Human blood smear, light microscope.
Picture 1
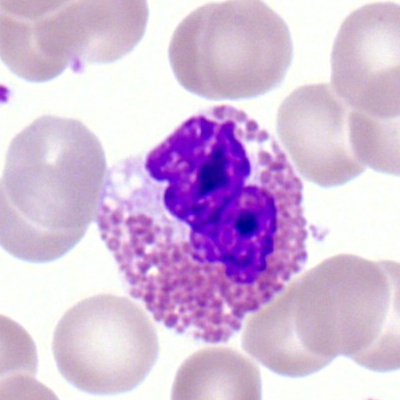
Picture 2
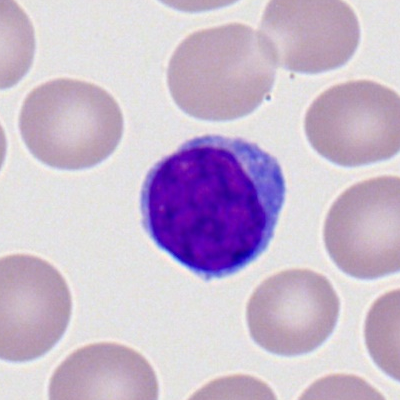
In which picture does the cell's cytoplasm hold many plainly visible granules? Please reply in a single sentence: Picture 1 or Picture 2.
Picture 1 shows a cell whose cytoplasm holds many visible granules.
